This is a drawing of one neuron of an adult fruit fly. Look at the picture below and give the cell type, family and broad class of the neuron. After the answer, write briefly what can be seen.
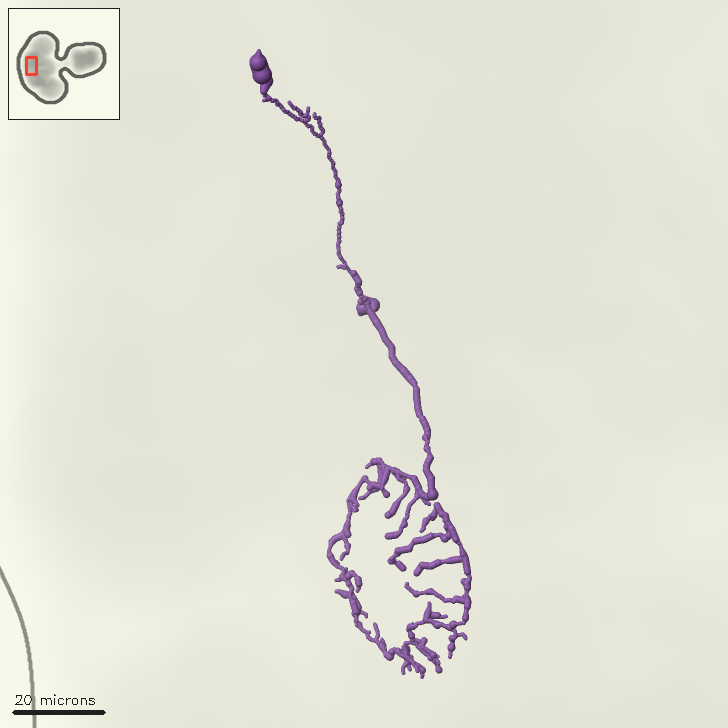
The cell type is ER5. The family is hemilineage EBa1. It is a central-brain intrinsic neuron. By the scale bar it is about 140 microns tall in this view. Dozens of branch ends can be seen.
